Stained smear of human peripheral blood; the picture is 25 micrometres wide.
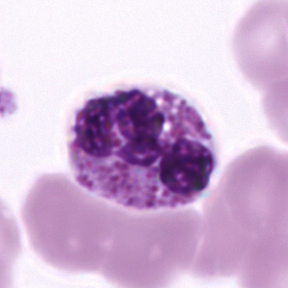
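Eosinophil, the central cell of a stained peripheral blood smear, about 13 by 11 micrometres. Notice its rounded, smooth outline with no surface projections. The chromatin is dark purple and coarsely clumped. Now look at the pale pinkish cytoplasm, clearest in the lower part of the cell, and see how many distinct reddish-purple granules fill it.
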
